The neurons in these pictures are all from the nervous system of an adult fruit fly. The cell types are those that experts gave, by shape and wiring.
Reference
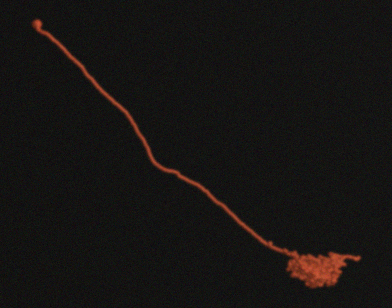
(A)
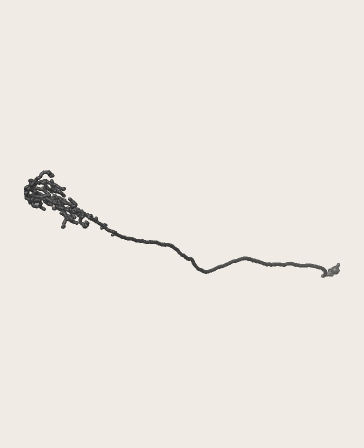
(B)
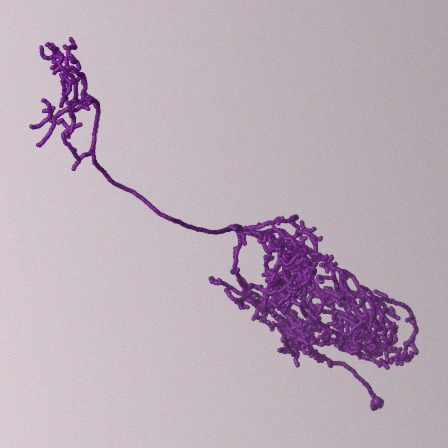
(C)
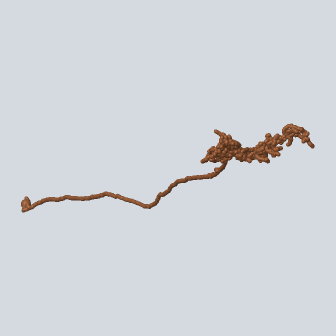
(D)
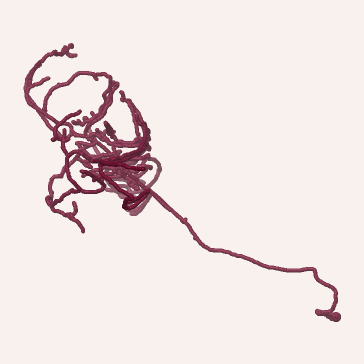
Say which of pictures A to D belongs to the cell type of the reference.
Picture A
